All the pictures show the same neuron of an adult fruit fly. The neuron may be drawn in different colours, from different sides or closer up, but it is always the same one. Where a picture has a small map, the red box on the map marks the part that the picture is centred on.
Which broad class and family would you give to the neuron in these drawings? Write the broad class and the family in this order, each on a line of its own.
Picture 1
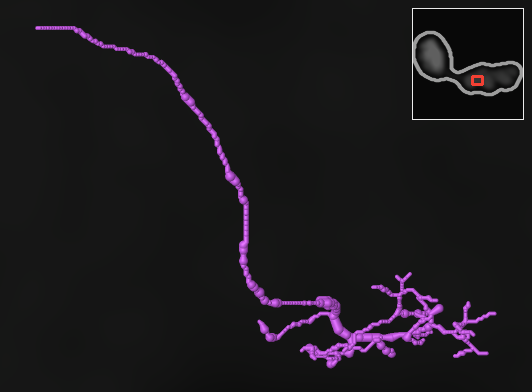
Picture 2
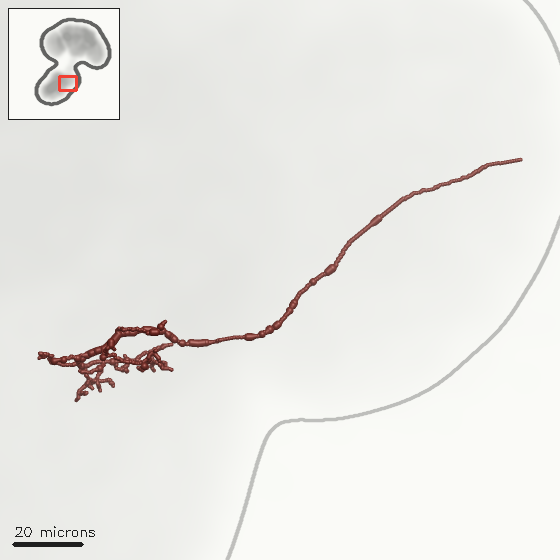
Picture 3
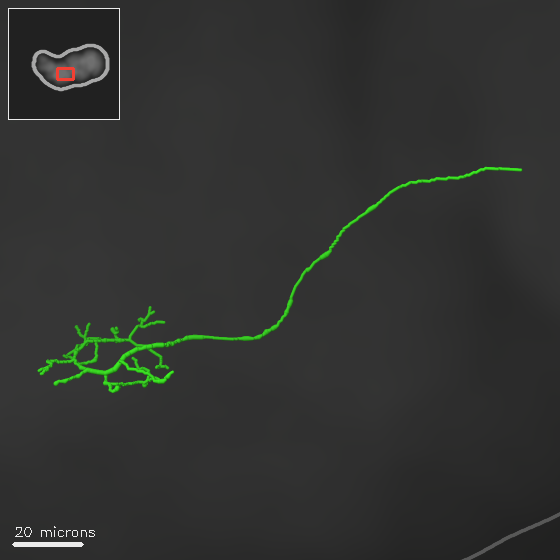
sensory neuron entering the nerve cord
class mechanosensory tactile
